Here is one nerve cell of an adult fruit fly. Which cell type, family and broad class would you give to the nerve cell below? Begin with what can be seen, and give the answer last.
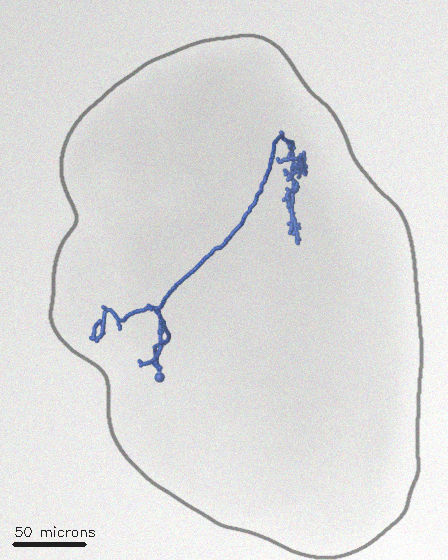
From top to bottom in the picture it spans about 180 microns. As drawn here it is about as wide as it is tall. The cell type is M_lvPNm47. The family is hemilineage ALlv1. Its broad class is central-brain intrinsic neuron.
